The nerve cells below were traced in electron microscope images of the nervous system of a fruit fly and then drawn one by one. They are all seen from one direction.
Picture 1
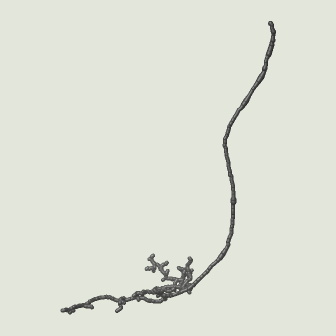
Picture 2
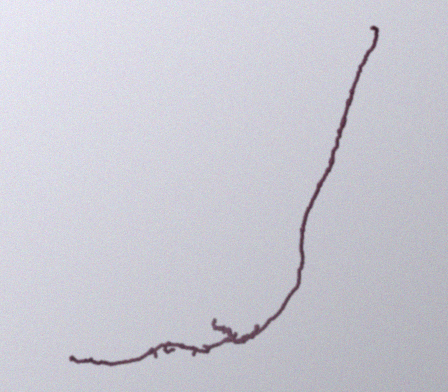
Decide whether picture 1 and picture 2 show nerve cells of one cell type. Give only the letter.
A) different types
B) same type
B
